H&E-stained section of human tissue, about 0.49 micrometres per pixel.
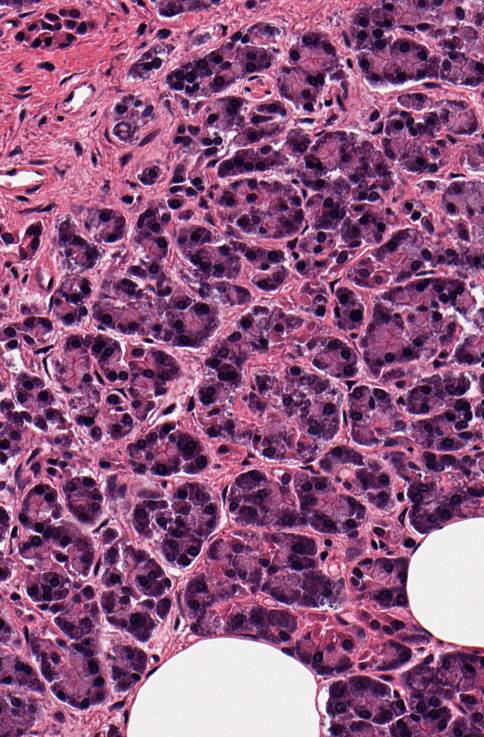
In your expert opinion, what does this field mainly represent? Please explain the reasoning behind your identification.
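Field shows exocrine pancreas. Cells packed into small rounded clusters throughout, separated by thin pink fibrous strands. Cytoplasm granular, deep purple; nuclei small, round, darkly stained.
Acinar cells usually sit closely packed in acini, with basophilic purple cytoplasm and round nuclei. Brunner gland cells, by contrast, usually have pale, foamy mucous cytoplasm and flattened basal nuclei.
Broader band of pink fibrous tissue at upper left.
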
